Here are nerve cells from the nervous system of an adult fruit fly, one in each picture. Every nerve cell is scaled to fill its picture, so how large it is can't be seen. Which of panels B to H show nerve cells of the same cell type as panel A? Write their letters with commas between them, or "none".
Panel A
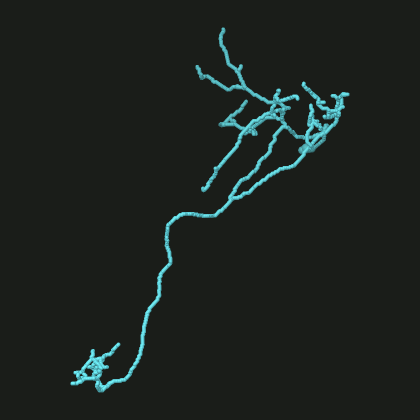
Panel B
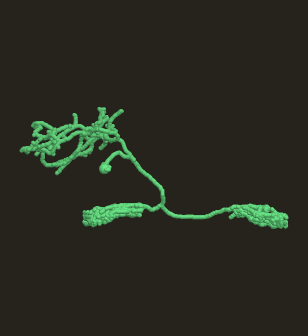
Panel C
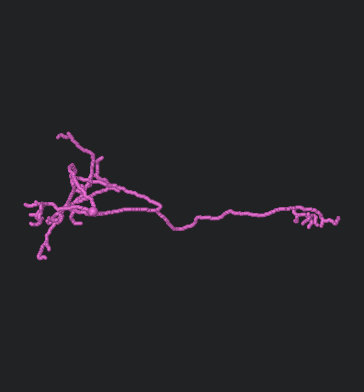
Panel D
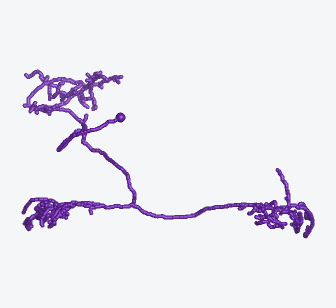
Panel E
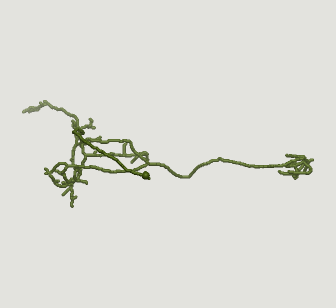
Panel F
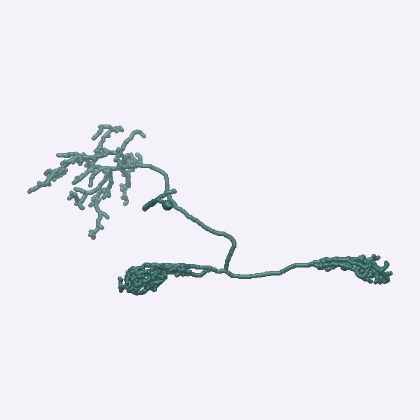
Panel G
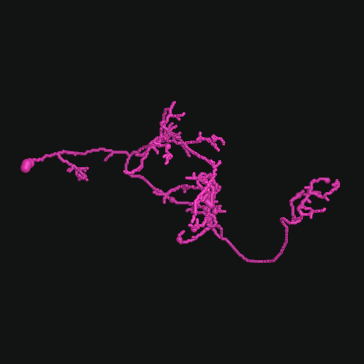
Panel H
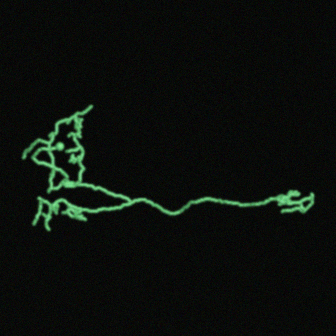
C, E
